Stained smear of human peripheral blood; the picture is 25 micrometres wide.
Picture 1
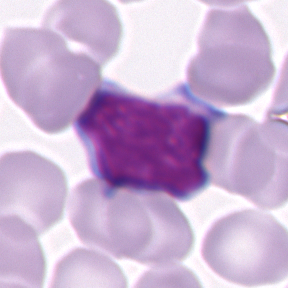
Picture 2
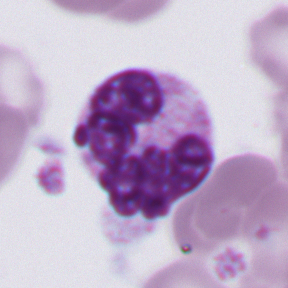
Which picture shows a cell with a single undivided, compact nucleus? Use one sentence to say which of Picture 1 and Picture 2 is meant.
There is a single compact round, oval or kidney-shaped nucleus in the cell of Picture 1.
